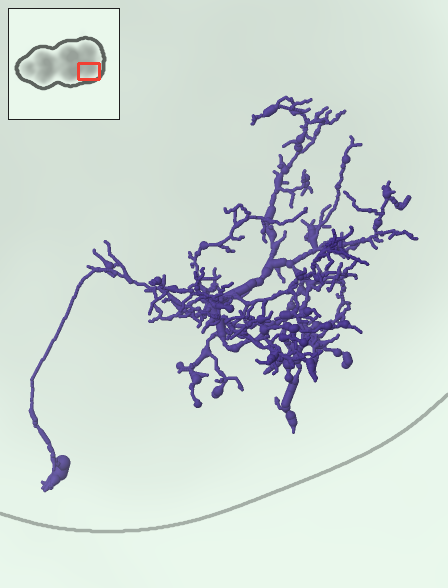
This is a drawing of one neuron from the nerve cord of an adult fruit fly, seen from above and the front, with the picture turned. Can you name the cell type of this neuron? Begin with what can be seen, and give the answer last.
As drawn here it is about as wide as it is tall. It is a nerve-cord intrinsic neuron. It is of cell type IN21A044.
